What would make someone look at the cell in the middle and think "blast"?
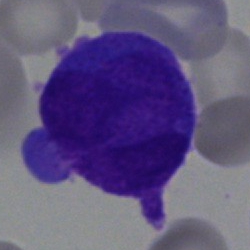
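In this blast, the nucleus fills almost the whole cell, leaving very little cytoplasm visible.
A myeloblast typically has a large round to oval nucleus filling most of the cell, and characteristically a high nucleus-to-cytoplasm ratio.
The chromatin here stains deep purple and looks finely textured, with no coarse dark clumps.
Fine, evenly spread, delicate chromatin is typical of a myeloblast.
Also seen are a rounded pale blue bulge protruding from the lower left edge of the cell and a short, narrow tail-like projection hanging from its bottom edge.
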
